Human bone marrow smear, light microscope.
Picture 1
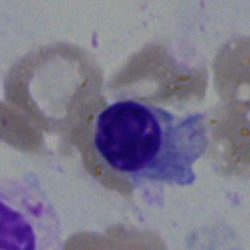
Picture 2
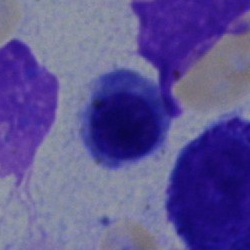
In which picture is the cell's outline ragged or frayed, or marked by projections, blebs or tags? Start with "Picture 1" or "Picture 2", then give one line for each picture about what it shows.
Picture 1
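What picture 1 shows: The cytoplasm on the right has a ragged edge with several irregular projections.
What picture 2 shows: The cell outline is round and smooth.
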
